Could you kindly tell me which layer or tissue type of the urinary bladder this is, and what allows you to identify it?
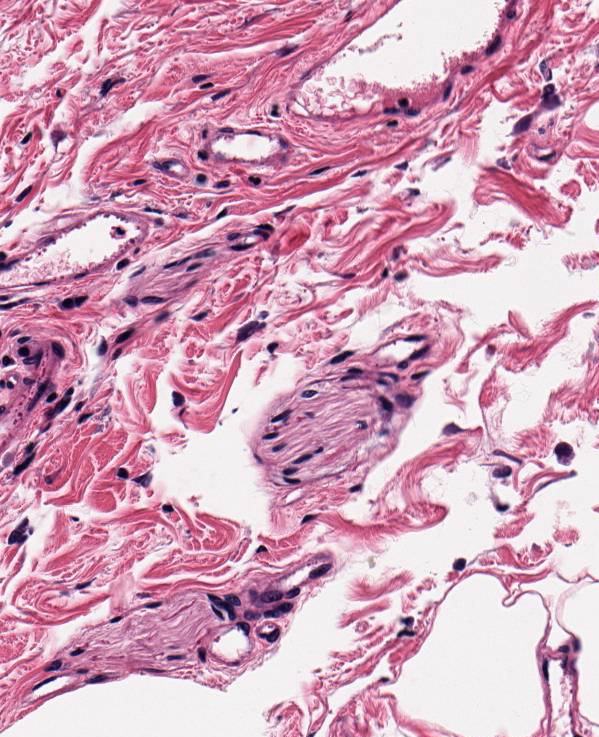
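I'd call this loose connective tissue. What settles it is loosely packed, wavy collagen bundles separated by clefts over most of the field, with sparse dark spindle-shaped nuclei between them.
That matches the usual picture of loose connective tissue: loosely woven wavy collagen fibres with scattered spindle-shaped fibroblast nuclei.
The bundles stain bright pink and run in many directions. Near the centre sits a small nerve bundle, pale lilac and fibrillary, with wavy, elongated nuclei.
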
